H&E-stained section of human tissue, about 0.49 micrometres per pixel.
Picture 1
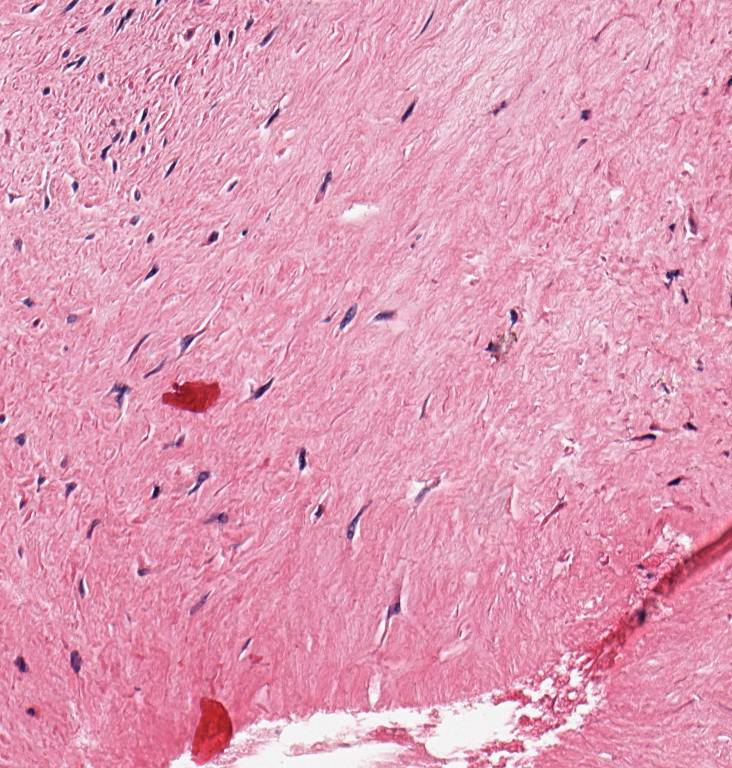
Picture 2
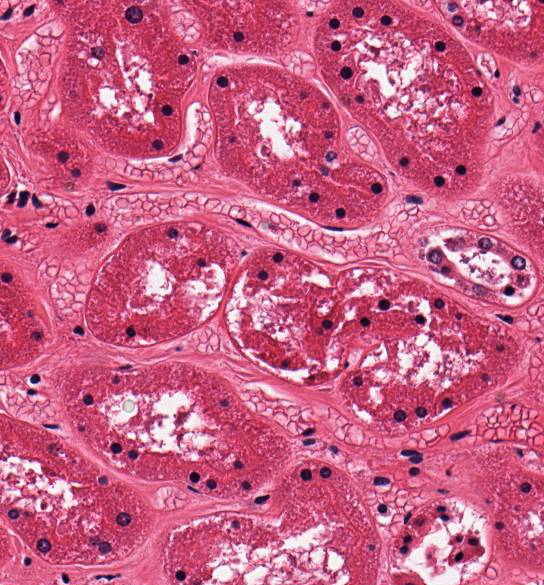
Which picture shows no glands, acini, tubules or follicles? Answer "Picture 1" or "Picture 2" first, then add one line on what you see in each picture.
Picture 1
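Picture 1: No epithelium, glands or fat cells are present anywhere in the field.
Picture 2: The field is filled with closely packed rounded and oval tubular profiles separated by narrow interstitial bands.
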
